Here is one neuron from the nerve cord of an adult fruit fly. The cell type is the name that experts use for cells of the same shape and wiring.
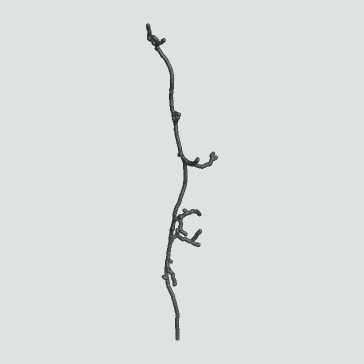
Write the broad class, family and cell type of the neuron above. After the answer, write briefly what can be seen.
Its broad class is descending neuron. The family is DNb. Its cell type is DNb06. No cell body is drawn. In this view it is more than twice as tall as it is wide.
